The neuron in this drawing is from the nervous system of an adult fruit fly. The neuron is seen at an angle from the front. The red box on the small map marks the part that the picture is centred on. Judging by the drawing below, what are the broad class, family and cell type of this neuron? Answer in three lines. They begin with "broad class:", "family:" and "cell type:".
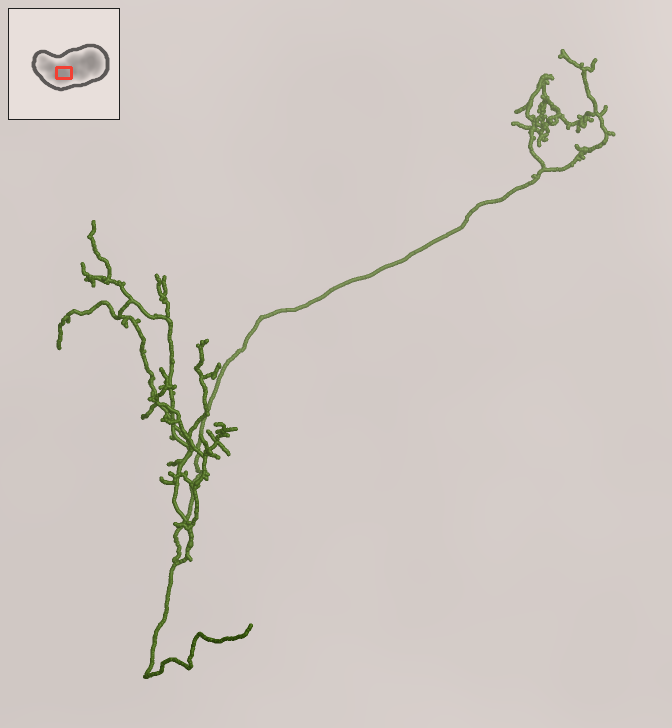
broad class: optic-lobe intrinsic neuron
family: Tm
cell type: Tm33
